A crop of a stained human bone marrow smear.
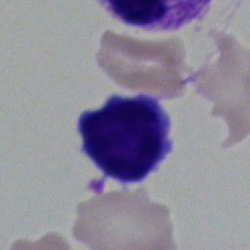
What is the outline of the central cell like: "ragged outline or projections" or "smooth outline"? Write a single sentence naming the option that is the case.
A rough edge runs around this cell.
